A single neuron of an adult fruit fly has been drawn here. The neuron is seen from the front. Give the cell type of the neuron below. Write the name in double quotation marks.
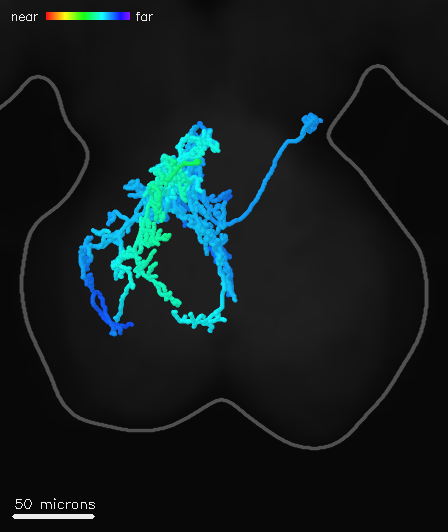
"INXXX073"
